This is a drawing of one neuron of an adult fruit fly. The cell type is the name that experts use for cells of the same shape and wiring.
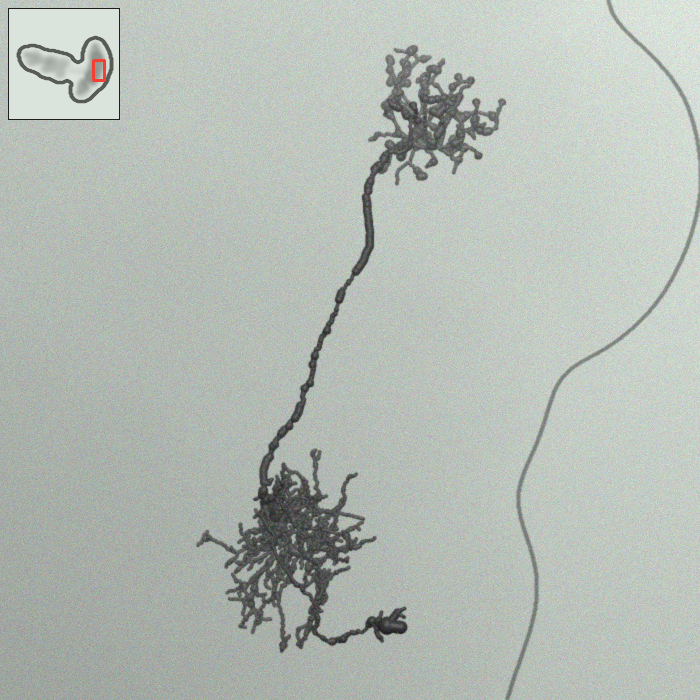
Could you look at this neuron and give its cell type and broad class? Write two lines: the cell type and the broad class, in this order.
LAL076
central-brain intrinsic neuron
